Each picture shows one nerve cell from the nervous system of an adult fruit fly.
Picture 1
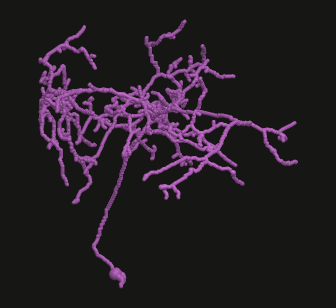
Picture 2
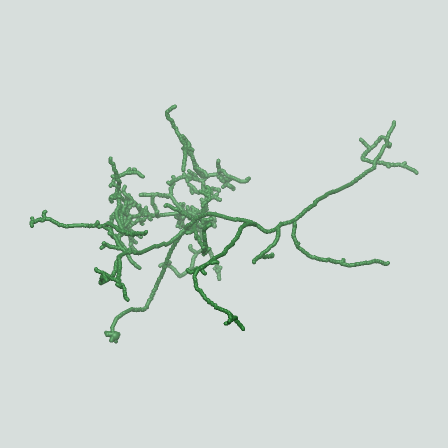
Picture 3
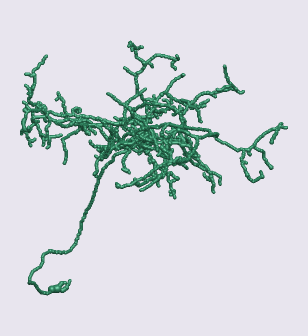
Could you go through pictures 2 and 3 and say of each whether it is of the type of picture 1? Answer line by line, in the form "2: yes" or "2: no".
2: yes
3: no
